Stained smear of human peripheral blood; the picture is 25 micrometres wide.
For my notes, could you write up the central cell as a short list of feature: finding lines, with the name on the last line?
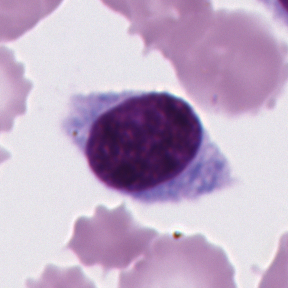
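Nuclear shape: smooth oval, no indentation or lobes
Chromatin pattern: dark purple, coarsely clumped
Cytoplasmic granules: none distinct
Vacuoles: none in the cytoplasm
Conclusion: hairy cell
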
